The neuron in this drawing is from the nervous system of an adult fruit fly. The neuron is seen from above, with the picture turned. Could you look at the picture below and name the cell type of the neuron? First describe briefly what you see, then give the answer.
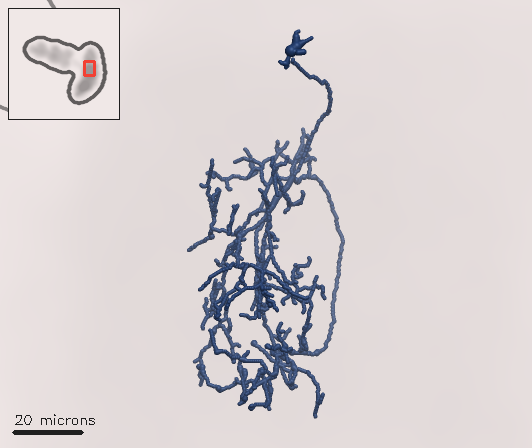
Its cell body lies at the top of the picture. By the scale bar it is about 120 microns tall in this view. The picture shows dozens of branch ends. Its broad class is central-brain intrinsic neuron. Its cell type is CB1150.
